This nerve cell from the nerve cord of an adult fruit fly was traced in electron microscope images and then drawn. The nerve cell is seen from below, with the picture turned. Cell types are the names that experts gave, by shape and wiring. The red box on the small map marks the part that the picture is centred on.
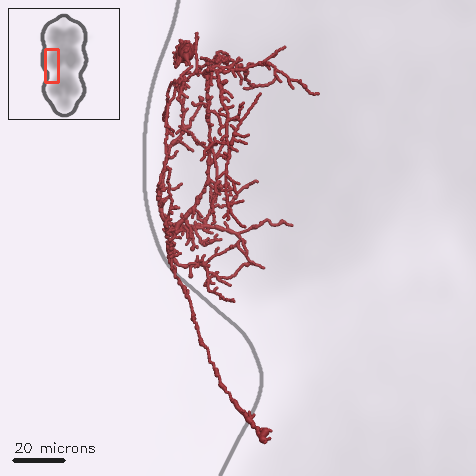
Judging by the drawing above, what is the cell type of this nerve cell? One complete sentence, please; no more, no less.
The cell type given to this nerve cell is Pleural remotor/abductor MN.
